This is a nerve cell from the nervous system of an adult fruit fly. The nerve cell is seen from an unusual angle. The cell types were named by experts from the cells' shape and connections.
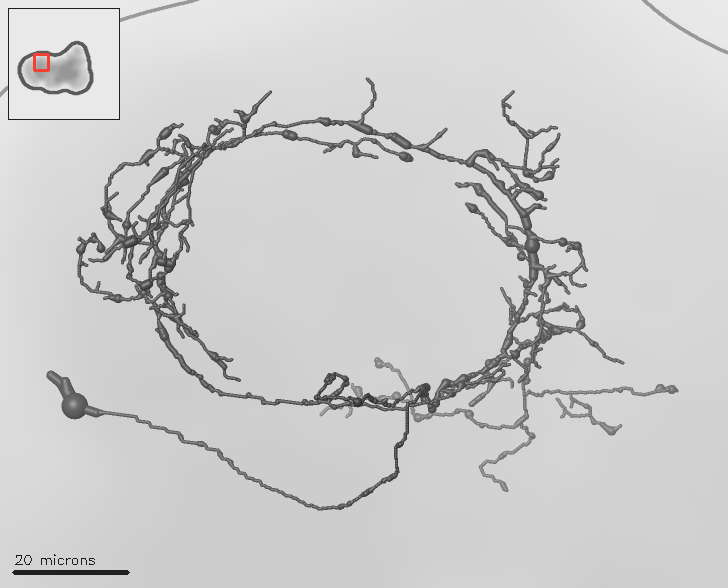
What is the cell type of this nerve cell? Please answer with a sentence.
The cell type is SLP006.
